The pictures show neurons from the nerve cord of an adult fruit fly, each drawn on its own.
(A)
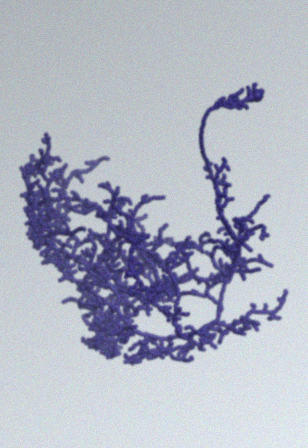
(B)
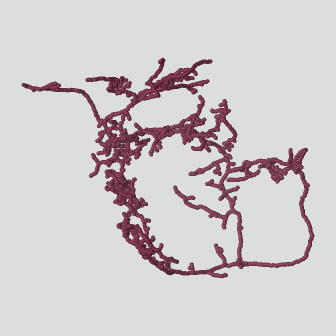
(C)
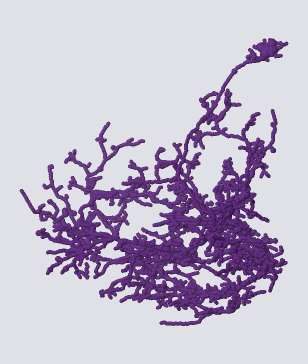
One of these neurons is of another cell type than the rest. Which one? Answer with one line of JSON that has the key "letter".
{"letter": "B"}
